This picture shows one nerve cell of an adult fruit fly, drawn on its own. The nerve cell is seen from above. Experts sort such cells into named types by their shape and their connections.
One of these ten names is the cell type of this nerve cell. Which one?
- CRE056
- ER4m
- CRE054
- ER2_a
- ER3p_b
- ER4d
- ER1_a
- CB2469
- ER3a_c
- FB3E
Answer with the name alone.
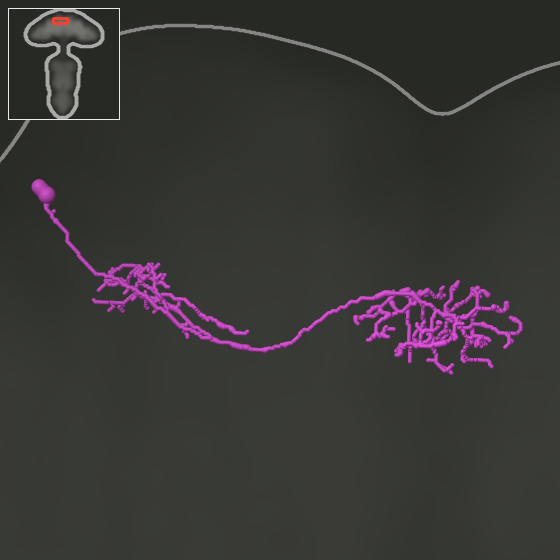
ER3a_c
